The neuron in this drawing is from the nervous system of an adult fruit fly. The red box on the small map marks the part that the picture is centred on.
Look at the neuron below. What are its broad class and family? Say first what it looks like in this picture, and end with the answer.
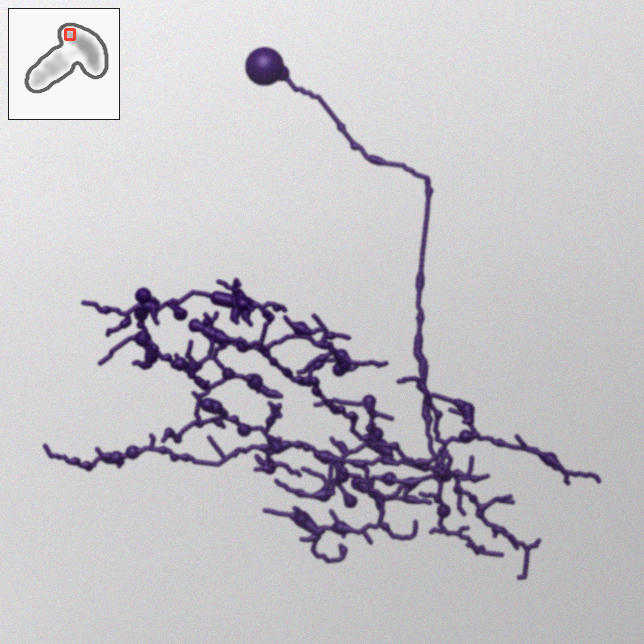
It is in the brain and does not reach the nerve cord. The cell body can be seen at the top of the picture. Dozens of branch ends can be seen. Its broad class is optic-lobe intrinsic neuron. The family is Cm.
